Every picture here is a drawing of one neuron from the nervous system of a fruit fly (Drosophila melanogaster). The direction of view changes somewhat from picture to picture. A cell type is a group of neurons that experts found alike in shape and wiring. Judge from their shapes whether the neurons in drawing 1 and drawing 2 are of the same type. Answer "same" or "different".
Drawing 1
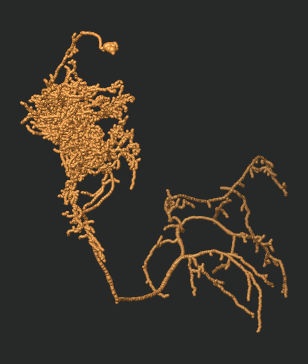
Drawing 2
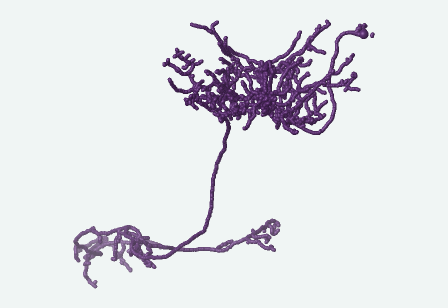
different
